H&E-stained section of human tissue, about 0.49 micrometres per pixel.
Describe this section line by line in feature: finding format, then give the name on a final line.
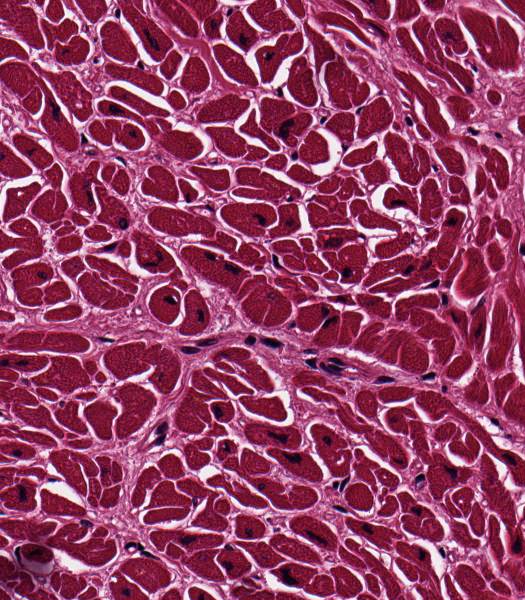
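Nuclei: single, dark, central in many fibres
Cytoplasm: deep red, evenly stained
Between fibres: thin strands of pale pink connective tissue
Fat cells: none in the field
Name: left ventricle of the heart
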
